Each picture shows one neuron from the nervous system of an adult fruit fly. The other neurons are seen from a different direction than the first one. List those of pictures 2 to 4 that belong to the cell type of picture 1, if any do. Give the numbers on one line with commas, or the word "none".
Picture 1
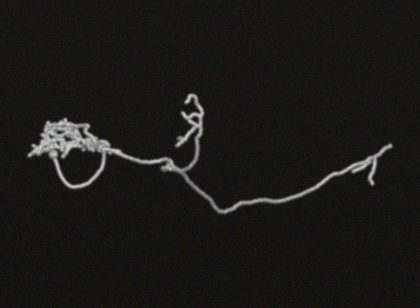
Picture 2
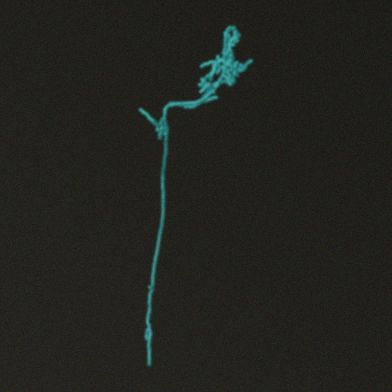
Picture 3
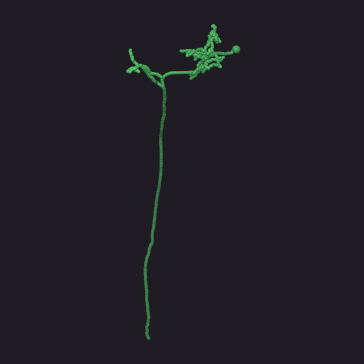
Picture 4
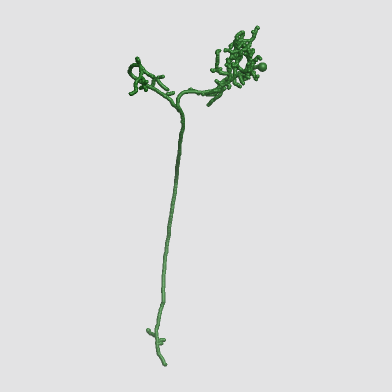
3, 4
